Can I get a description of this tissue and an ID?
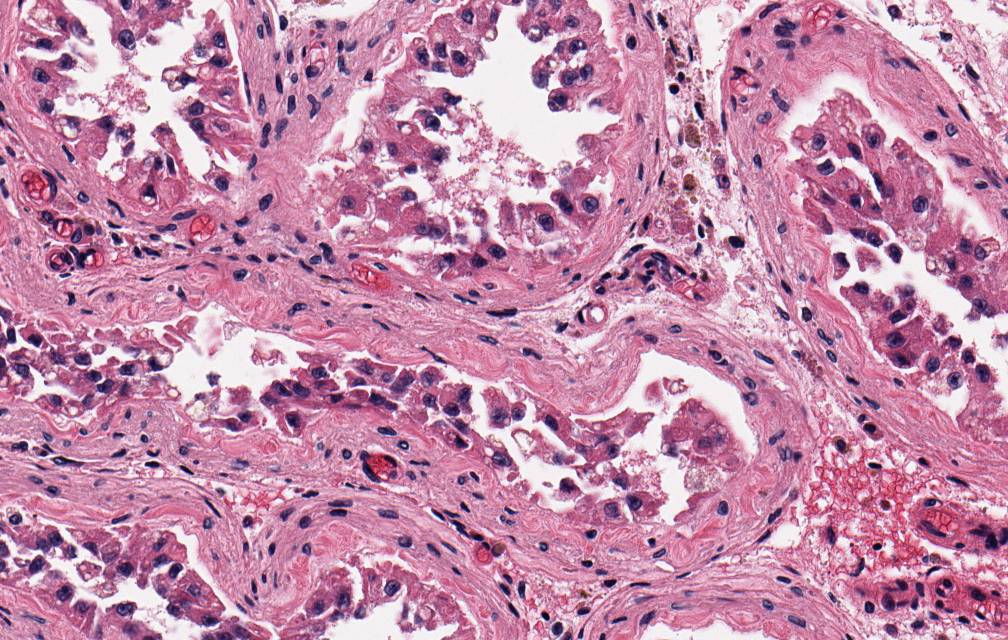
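Thick concentric pink fibrous walls surround each unit's lumen; their nuclei are dark, flattened and elongated, parallel to the fibres. Small interstitial vessels, several at the left edge, are packed with red blood cells. This is testis.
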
